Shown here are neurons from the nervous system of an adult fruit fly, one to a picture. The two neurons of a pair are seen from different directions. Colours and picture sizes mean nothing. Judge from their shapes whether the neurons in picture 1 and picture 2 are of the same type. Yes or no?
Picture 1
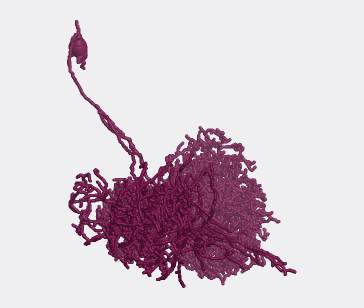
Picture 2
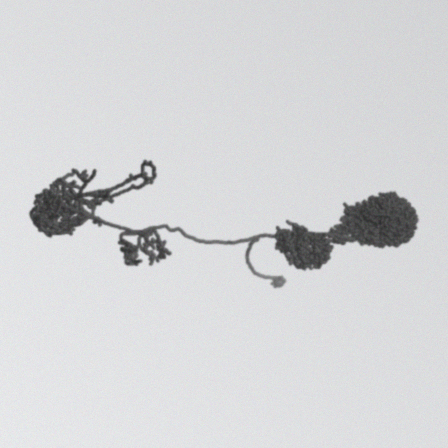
yes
